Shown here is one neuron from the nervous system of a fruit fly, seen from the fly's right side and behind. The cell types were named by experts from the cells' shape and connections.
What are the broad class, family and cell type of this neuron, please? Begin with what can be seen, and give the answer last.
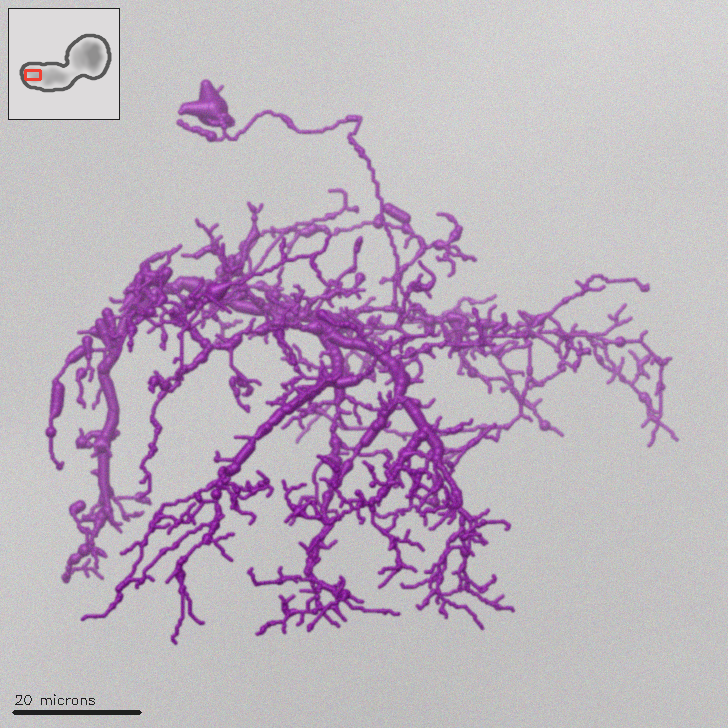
By the scale bar it is about 100 microns wide in this view. More than a hundred branch ends can be seen. It is a nerve-cord intrinsic neuron. The family is hemilineage 19A. It is of cell type IN19A037.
